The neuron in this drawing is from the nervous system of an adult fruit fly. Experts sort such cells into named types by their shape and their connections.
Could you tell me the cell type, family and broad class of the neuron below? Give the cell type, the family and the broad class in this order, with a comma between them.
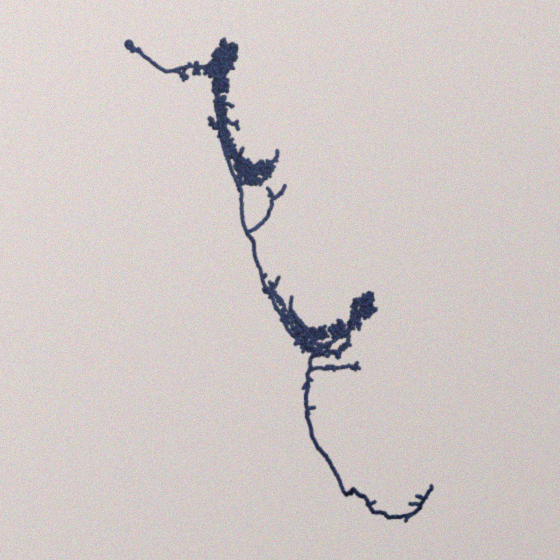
AN09B009, hemilineage 09B, ascending neuron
